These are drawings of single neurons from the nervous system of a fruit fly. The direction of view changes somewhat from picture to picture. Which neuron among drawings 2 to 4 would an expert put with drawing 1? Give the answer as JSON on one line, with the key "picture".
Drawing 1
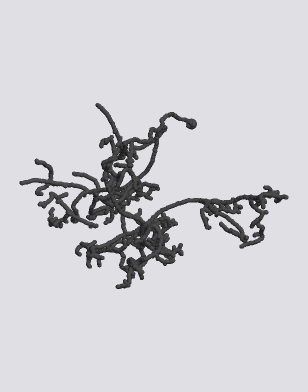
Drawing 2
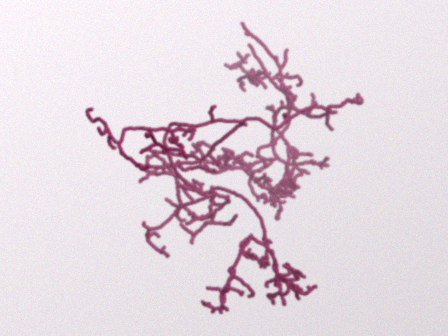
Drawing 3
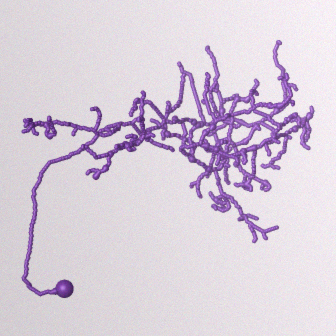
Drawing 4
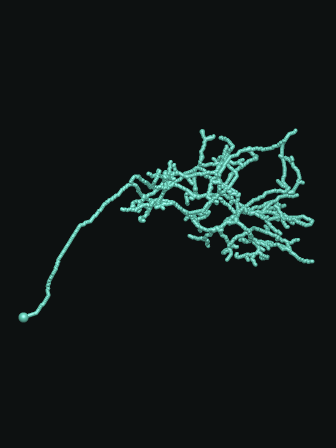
{"picture": 2}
